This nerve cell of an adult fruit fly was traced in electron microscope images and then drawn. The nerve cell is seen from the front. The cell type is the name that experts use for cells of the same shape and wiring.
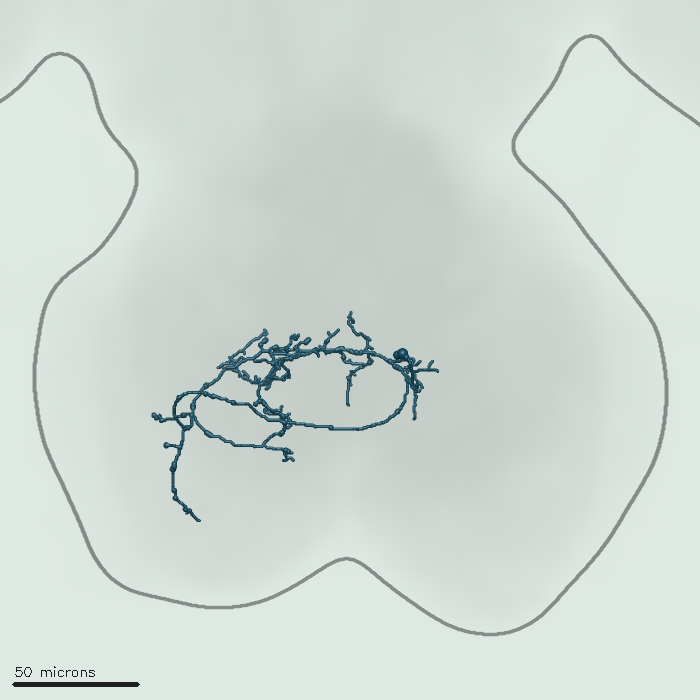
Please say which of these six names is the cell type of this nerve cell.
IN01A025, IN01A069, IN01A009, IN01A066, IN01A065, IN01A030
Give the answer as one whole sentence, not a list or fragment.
This nerve cell belongs to the cell type IN01A069.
